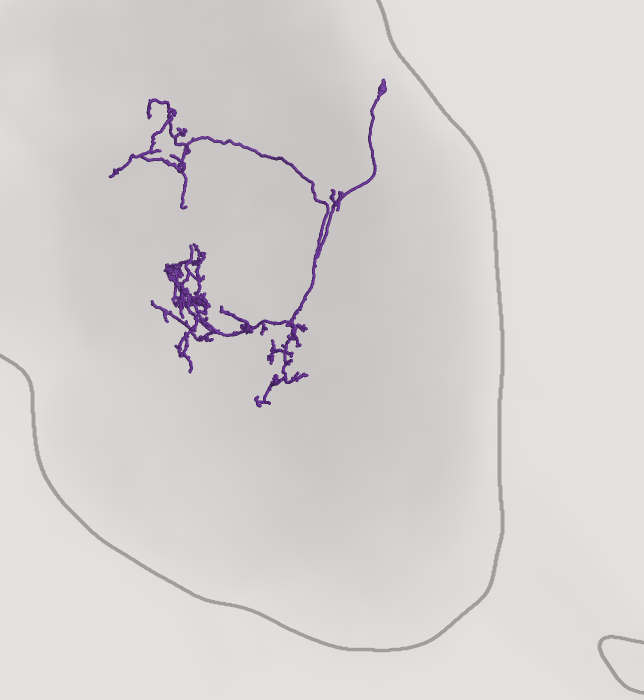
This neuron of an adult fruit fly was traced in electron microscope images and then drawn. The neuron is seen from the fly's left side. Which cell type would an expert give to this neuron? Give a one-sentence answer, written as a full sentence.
It is AVLP486 that this neuron is, by cell type.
